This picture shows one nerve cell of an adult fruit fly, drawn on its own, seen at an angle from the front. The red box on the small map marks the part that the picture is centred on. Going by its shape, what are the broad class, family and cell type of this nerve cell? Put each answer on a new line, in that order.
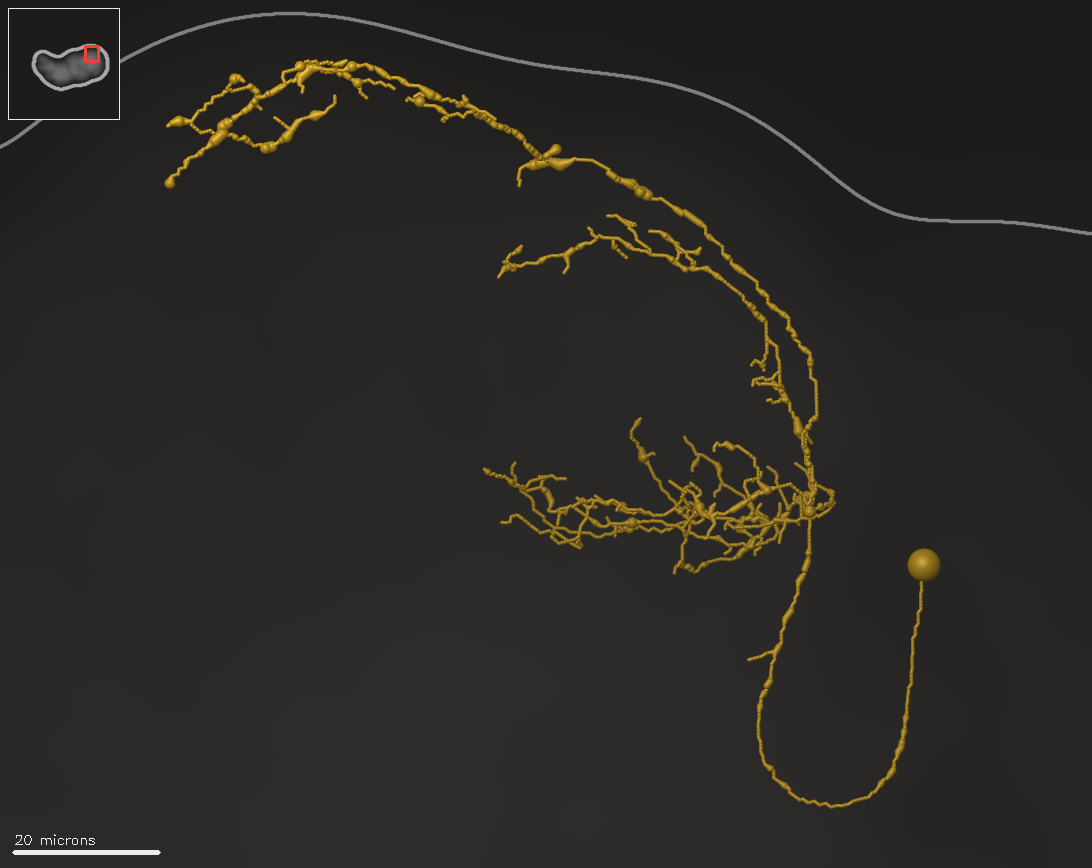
central-brain intrinsic neuron
hemilineage LHl1
LHAV4d1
